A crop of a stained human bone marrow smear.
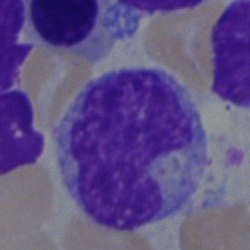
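Monocyte, central cell of a stained human bone marrow smear. The outline is round and smooth. The nucleus has a shallow notch on its right, where the cytoplasmic rim is widest. Chromatin is finely stippled with small pale spots, not coarsely clumped.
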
